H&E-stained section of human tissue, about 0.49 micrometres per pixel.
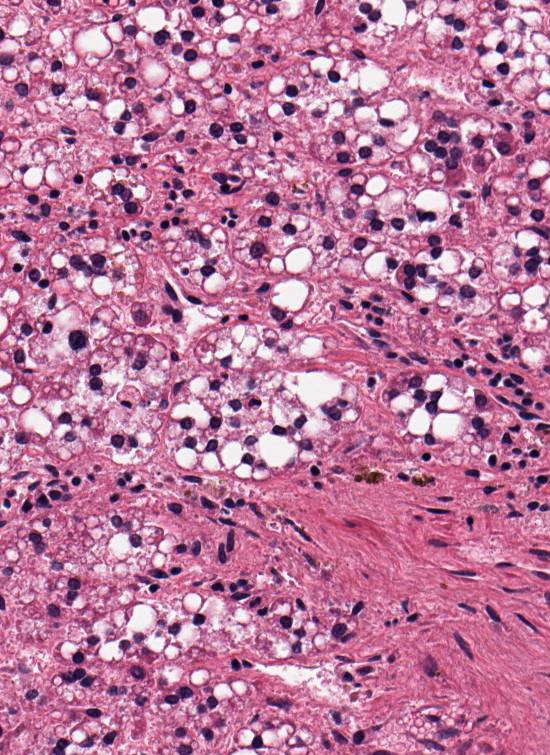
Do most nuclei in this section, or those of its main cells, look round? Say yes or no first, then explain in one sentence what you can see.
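Yes. The nuclei of the vacuolated cells are small, round and darkly stained.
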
